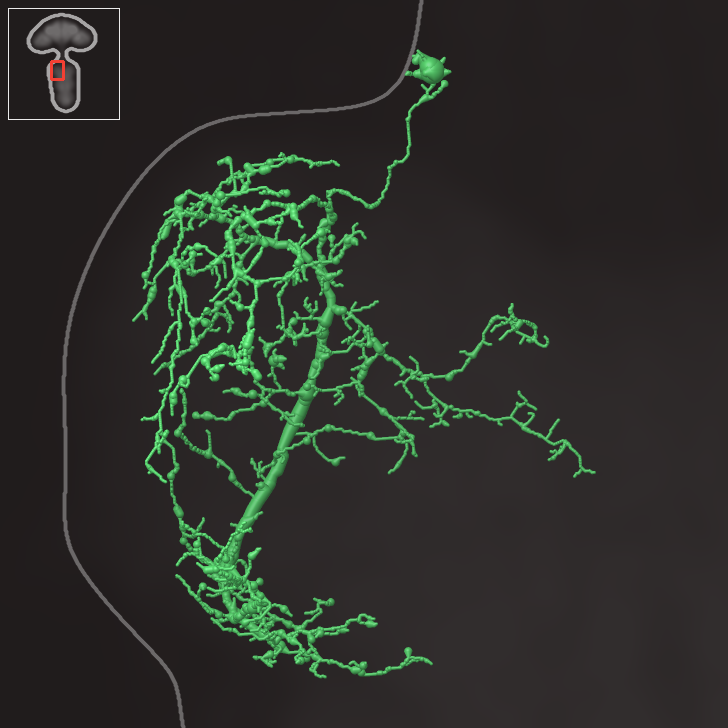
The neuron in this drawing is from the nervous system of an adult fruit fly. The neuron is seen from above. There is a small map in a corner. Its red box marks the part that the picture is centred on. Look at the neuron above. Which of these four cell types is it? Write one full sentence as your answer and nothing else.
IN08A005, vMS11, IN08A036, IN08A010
Included in the cell type IN08A010 is this neuron.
